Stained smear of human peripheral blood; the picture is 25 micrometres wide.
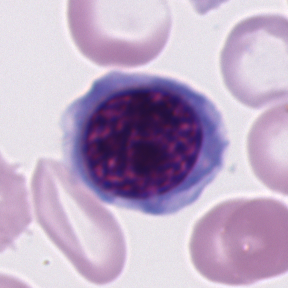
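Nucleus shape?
Round in outline; no indentation, fold or lobes.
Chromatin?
Coarse, clumped into dark patches, paler reddish-purple areas between.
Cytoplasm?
Rim all the way round the nucleus; nucleus about 60% of cell area; cell about 15 by 12 micrometres, outline slightly uneven.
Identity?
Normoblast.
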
